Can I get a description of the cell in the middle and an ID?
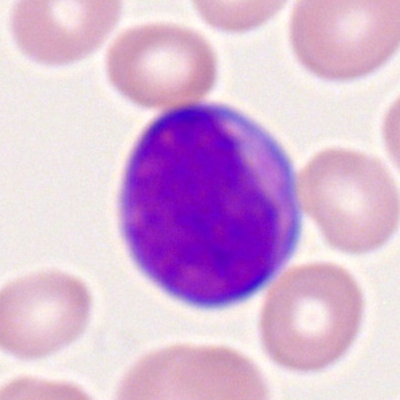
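Looking at the outline first, I see that it is smooth and round to slightly oval. The nucleus fills almost the whole cell, so the cytoplasm I can see forms only a thin crescent along the upper right edge. I find no granules in that cytoplasm. This cell is a myeloblast.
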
